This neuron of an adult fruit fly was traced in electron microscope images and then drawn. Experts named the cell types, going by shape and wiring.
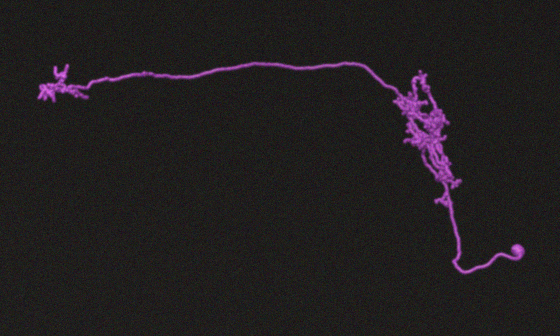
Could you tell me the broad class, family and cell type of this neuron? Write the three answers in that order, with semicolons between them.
optic-lobe intrinsic neuron; Tm; Tm29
